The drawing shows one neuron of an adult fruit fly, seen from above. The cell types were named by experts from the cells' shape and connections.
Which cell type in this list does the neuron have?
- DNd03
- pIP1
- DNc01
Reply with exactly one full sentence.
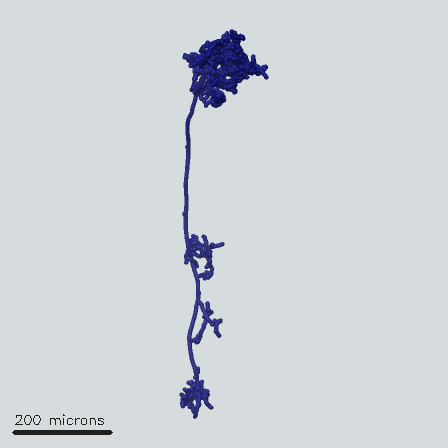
The cell type designation of this neuron is pIP1.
